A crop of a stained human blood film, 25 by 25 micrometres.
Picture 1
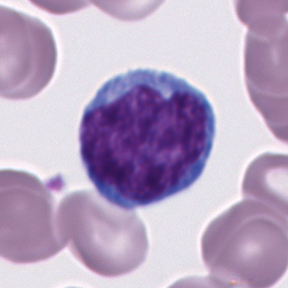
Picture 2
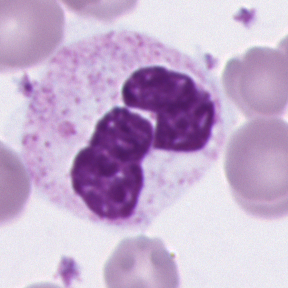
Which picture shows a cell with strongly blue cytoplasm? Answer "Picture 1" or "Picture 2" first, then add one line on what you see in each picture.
Picture 1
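What picture 1 shows: The cytoplasm is blue.
What picture 2 shows: The cytoplasm is plentiful and pale pink.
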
